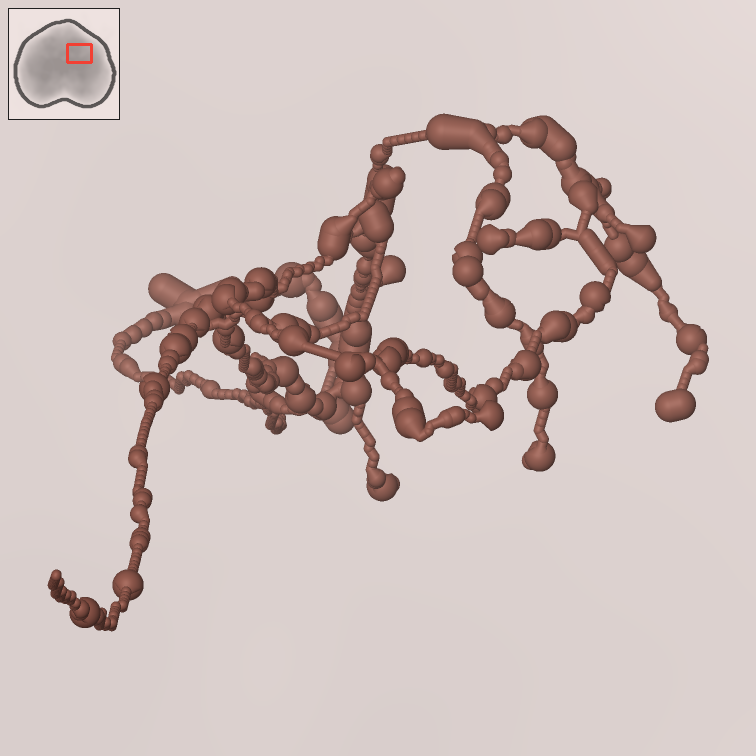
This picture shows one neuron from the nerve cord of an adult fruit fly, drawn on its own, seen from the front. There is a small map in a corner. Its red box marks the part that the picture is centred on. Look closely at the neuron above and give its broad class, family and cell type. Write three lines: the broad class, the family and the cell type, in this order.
descending neuron
hemilineage PSp2
DNp16_a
